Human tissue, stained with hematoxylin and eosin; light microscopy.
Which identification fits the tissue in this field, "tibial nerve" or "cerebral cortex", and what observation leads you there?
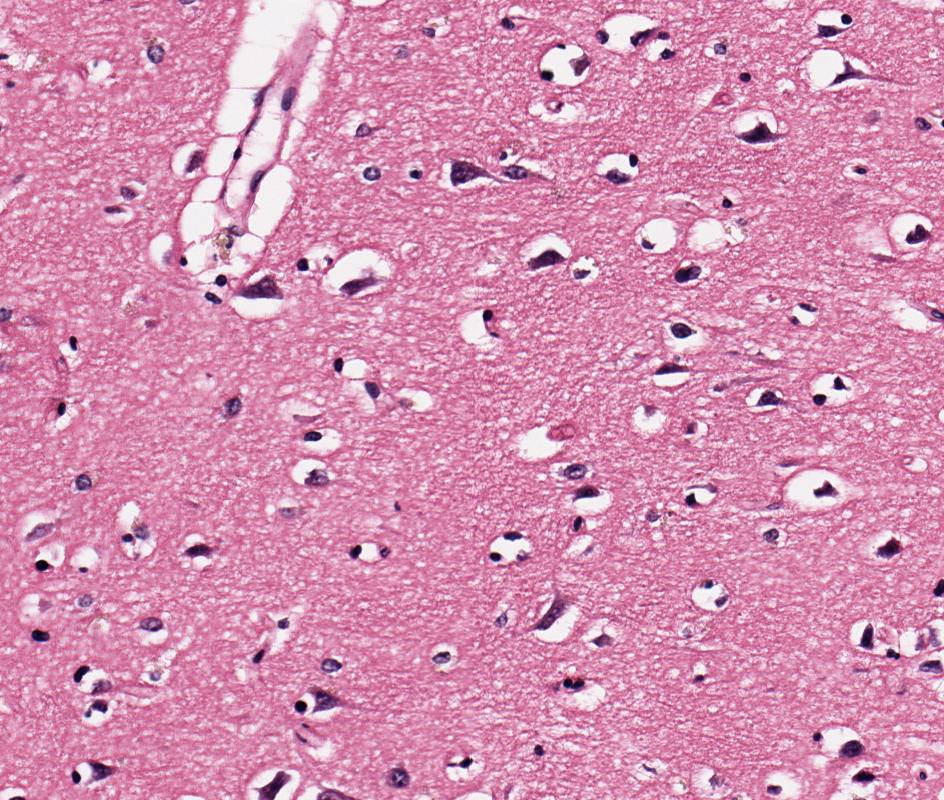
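Cerebral cortex. Deciding feature: many neuron cell bodies across the field, shrunken, angular and darkly stained.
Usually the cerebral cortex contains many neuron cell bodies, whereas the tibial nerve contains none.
Also seen: small round dark glial nuclei scattered through the neuropil between the neurons. Upper left: one vessel runs obliquely from the top edge down toward the left, with a few golden-brown pigment granules in the clear space around it.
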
